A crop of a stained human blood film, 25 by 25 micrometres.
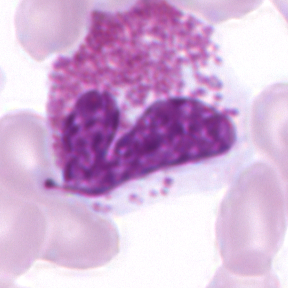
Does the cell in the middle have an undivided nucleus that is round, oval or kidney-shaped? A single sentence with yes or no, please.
No, what this cell has is a nucleus made of separate segments.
